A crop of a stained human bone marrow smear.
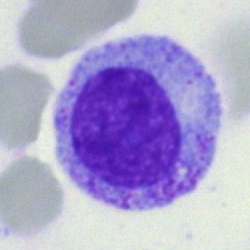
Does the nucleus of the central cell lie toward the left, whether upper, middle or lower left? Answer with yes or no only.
Yes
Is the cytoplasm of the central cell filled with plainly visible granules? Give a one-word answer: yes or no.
Yes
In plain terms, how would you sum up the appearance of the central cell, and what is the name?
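Chromatin finely stippled, not coarsely clumped. No distinct nucleolus in the nucleus. Moderate rim of pale blue-lilac cytoplasm around the nucleus. Cell outline roughly round, edge slightly uneven. Myelocyte.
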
